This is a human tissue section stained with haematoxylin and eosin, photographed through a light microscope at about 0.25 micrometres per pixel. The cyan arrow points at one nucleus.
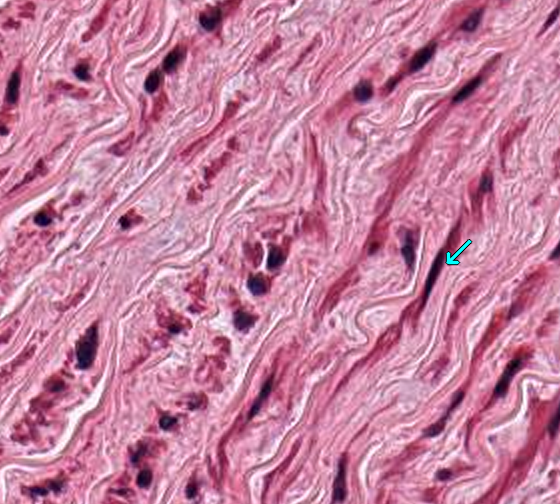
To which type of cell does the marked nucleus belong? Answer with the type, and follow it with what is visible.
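It is a smooth muscle cell. The nucleus is stained a deep, fairly even blue-black, darker and slimmer than most of the plumper nuclei nearby. The cell lies parallel to wavy, paler pink fibres, with a thin white cleft running alongside it.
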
